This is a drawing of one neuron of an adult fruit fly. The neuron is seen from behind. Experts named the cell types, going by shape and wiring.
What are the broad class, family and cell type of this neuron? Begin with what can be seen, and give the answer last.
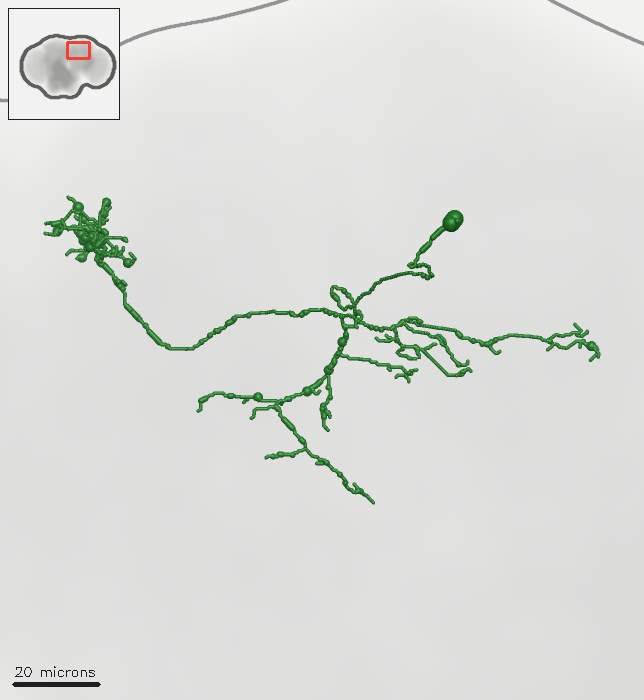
By the scale bar it is about 130 microns wide in this view. Dozens of branch ends can be seen. This is a central-brain intrinsic neuron. Its family is hemilineage CLp2. The cell type is SMP267.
